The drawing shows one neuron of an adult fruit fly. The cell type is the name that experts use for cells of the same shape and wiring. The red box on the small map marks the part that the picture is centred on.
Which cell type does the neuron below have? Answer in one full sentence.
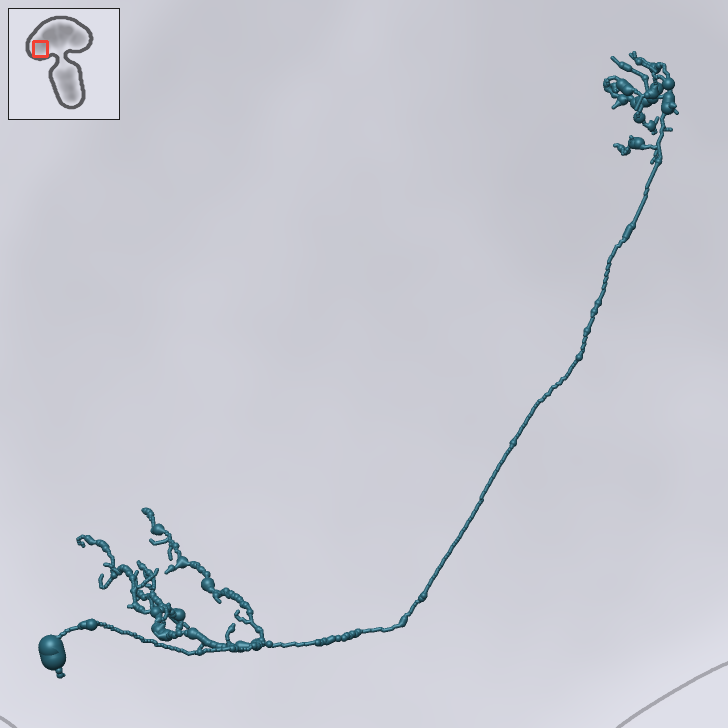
This neuron is of the type Tm33.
